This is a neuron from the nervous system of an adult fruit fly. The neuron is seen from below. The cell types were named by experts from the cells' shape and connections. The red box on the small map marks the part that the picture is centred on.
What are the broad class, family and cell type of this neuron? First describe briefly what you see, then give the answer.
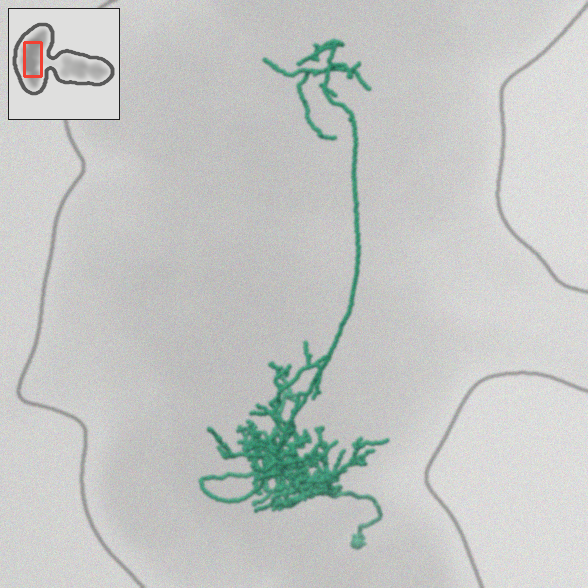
It is in the brain and does not reach the nerve cord. The cell body is at the bottom of the picture. Dozens of branch ends can be seen. This is a central-brain intrinsic neuron. The family is hemilineage VPNp&v1_posterior. It is of cell type WED106.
